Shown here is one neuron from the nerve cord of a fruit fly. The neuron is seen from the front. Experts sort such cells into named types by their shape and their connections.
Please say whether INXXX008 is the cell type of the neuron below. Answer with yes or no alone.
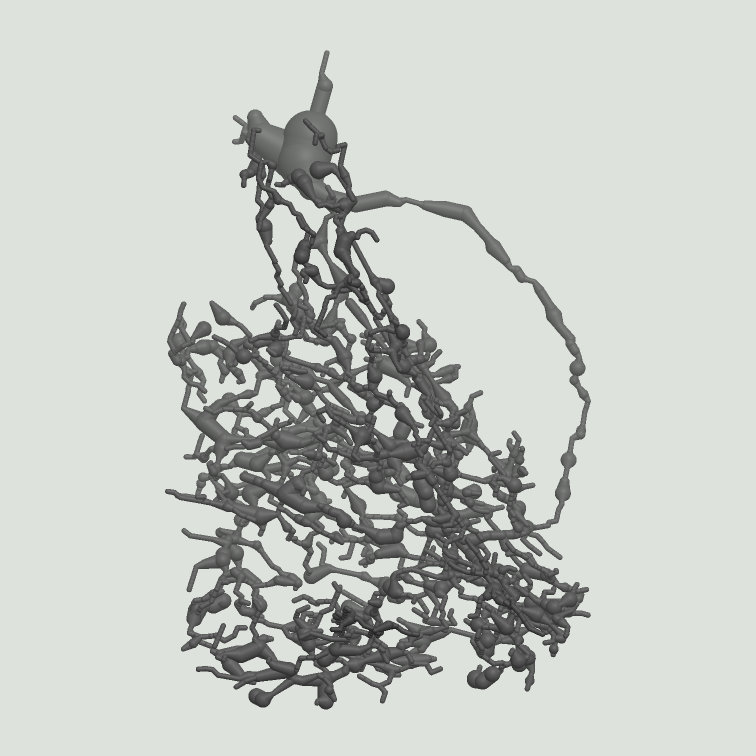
no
